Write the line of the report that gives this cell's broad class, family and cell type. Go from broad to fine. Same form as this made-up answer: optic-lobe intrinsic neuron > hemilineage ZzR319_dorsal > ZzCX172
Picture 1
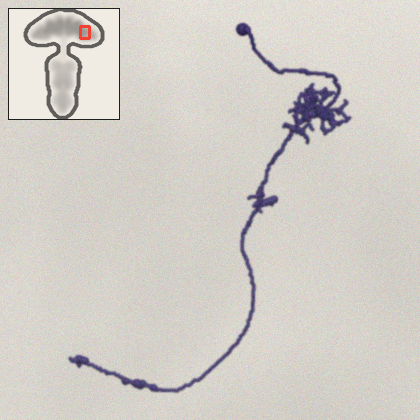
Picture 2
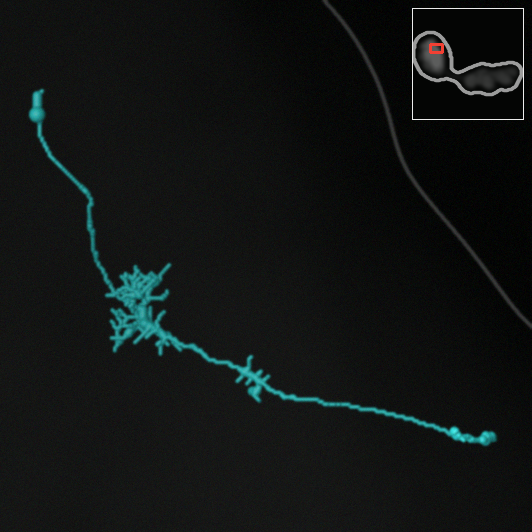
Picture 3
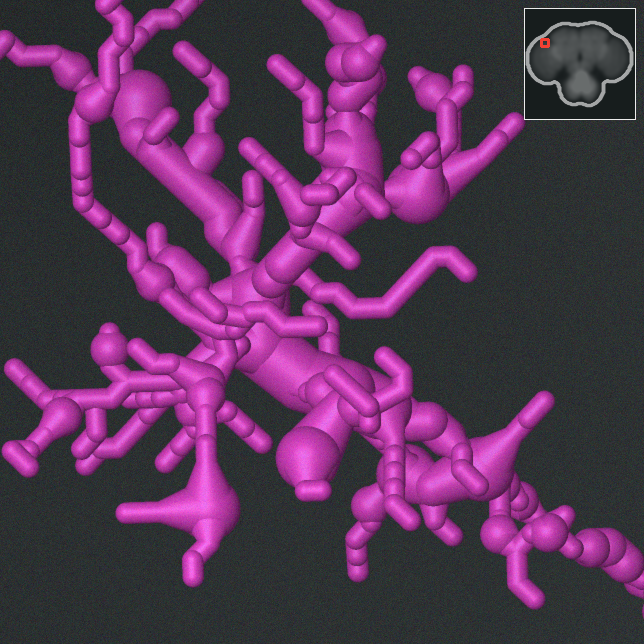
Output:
optic-lobe intrinsic neuron > Tm > Tm4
